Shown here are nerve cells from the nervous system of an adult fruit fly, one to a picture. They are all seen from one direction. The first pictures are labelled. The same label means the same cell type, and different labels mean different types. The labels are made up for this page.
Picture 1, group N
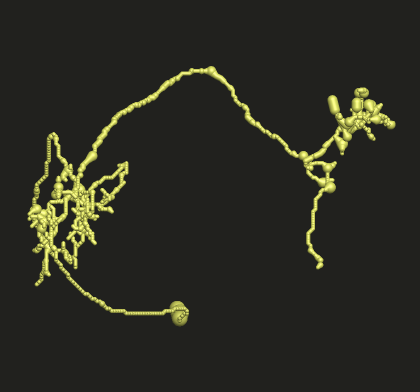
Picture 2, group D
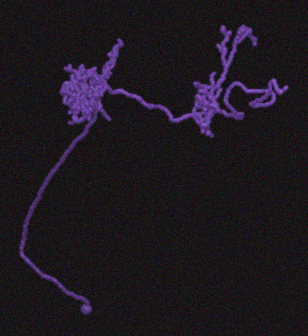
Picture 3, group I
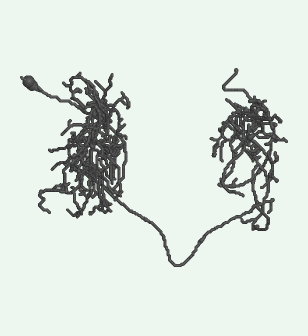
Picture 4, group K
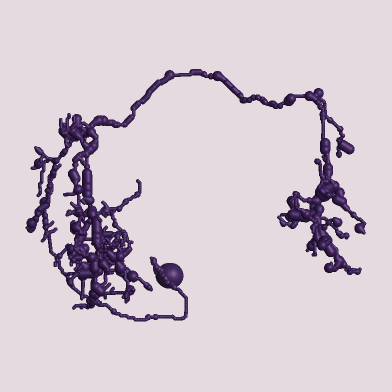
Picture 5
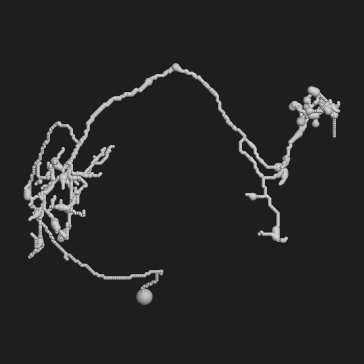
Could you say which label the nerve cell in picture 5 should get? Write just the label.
group N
